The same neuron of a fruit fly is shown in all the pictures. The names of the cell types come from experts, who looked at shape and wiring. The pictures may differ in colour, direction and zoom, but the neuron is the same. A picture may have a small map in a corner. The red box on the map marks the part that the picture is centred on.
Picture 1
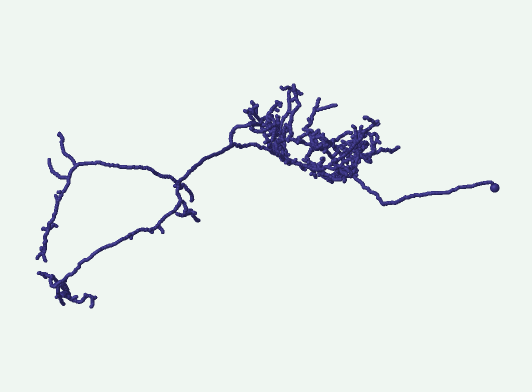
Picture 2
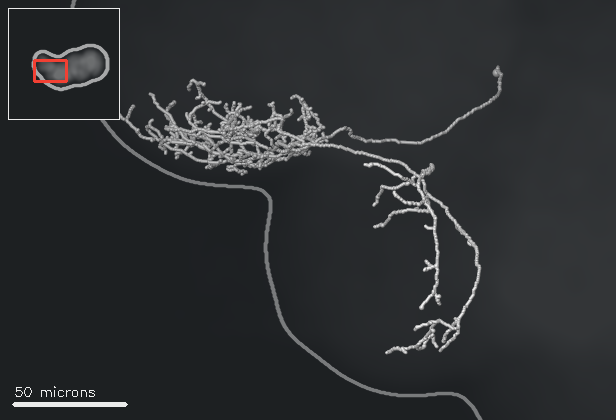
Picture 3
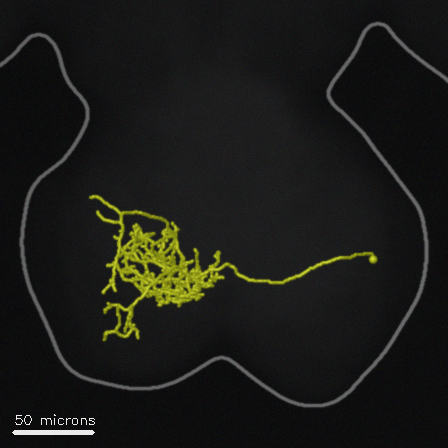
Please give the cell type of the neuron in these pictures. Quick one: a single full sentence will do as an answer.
This neuron falls under the cell type IN09B038.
